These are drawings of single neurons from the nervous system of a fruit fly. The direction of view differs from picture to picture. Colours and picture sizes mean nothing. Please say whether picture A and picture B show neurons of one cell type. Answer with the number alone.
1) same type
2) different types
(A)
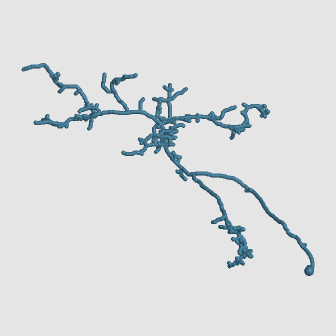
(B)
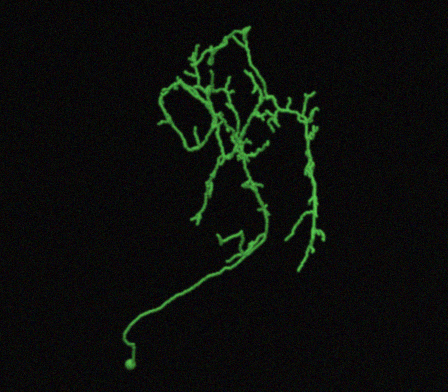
2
